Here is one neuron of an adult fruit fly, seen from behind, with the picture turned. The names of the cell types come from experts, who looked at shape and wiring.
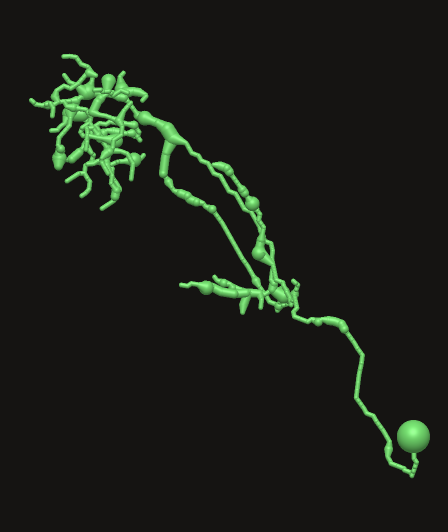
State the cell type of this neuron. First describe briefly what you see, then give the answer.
The cell body is at the lower right of the picture. In this view it is about as wide as it is tall. Its broad class is optic-lobe intrinsic neuron. It is of cell type T5b.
